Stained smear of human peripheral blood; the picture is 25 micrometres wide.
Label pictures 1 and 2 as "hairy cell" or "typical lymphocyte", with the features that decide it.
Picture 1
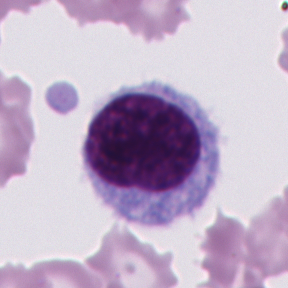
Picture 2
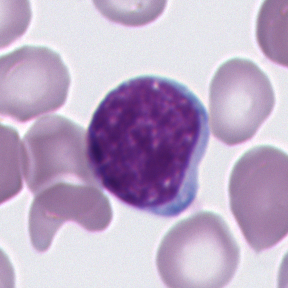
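Picture 1 shows the hairy cell, and picture 2 shows the typical lymphocyte. Start with how much cytoplasm each cell has. In picture 2 the cytoplasm is scant, only a narrow pale blue rim around a round nucleus about 11 micrometres across. In picture 1 the cell is about 12 micrometres across, and its nucleus, about 9 micrometres across, fills about 60% of the cell's area.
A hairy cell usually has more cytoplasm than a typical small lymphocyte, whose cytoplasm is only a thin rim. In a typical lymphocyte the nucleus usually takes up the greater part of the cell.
Now look along the edges. The hairy cell's outline is roughly round, but its edge is slightly fuzzy and ragged rather than sharply smooth, while the typical lymphocyte's outline is smooth, with no projections from its surface. The cytoplasm differs in texture too: in the hairy cell it is finely speckled and mottled, and in the lymphocyte it is pale blue, with no visible granules and no vacuoles. What the two share is that neither nucleus shows distinct nucleoli; the hairy cell's nucleus is a single rounded mass without separate lobes. One more thing in picture 1: a small, round, pale purple body lies apart from the cell at its upper left.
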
